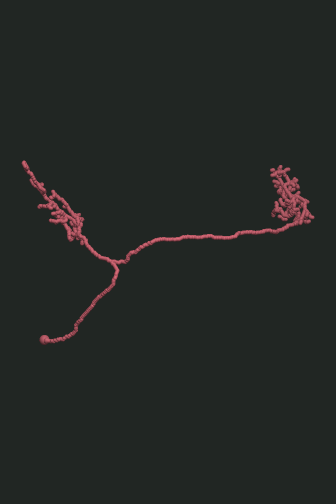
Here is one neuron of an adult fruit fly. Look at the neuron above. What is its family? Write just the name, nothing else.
Tm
